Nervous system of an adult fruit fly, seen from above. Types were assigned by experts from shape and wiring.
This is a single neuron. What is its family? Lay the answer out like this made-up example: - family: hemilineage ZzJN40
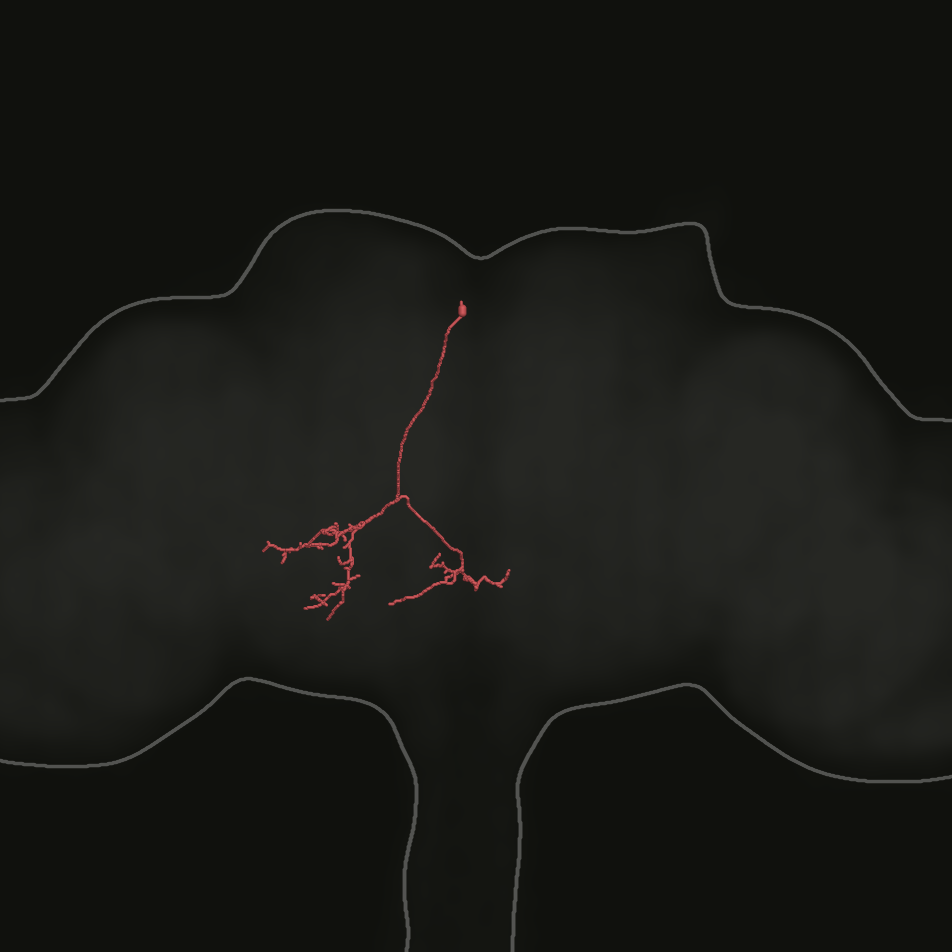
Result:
- family: hemilineage SMPad2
